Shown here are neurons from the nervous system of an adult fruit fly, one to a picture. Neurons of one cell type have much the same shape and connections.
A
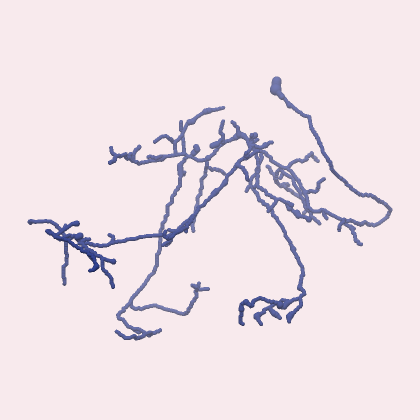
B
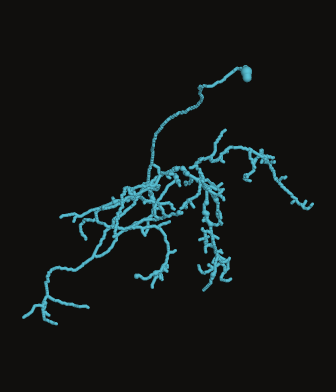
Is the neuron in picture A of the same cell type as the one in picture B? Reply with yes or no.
no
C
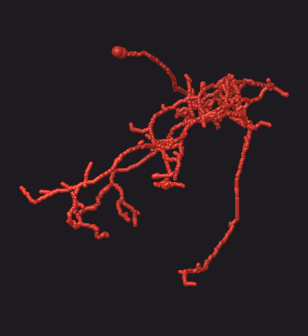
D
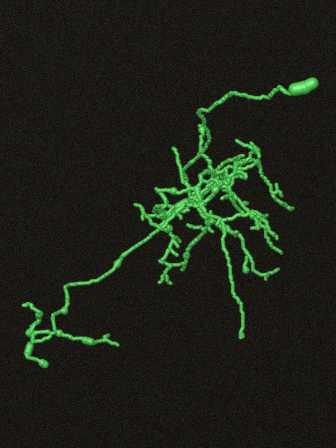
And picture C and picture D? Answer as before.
no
